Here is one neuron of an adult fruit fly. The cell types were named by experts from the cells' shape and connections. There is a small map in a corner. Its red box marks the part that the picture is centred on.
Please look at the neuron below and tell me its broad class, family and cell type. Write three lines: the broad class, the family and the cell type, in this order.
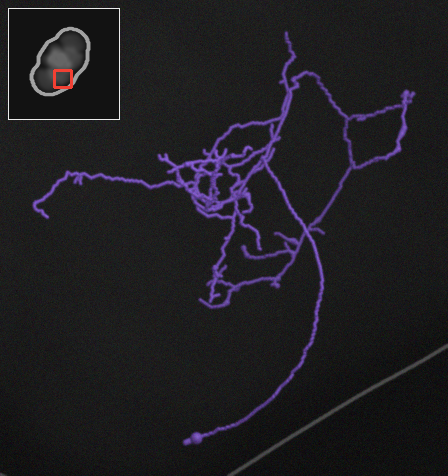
central-brain intrinsic neuron
hemilineage SLPad1_posterior
CB1457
